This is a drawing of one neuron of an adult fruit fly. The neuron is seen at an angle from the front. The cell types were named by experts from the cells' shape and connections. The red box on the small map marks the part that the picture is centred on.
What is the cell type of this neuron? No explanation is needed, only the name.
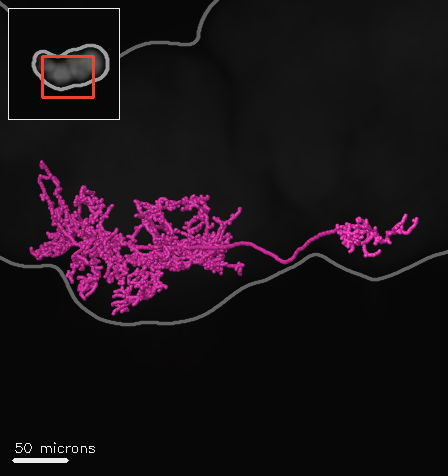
AN05B010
